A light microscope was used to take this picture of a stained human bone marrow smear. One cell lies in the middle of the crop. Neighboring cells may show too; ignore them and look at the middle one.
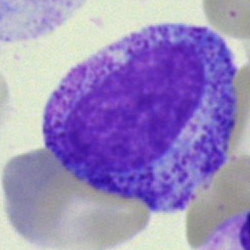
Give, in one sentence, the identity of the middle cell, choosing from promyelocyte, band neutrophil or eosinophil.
Within this crop, a promyelocyte occupies the central position.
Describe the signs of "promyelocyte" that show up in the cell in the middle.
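The nucleus sits toward the upper left, which leaves a wider band of cytoplasm on the lower right.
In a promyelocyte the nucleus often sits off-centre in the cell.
So this off-centre position goes with the name. Abundant purple granules crowd the cytoplasm.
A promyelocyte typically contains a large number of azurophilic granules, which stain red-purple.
The crowded purple granules here go with that as well. Purple granules also lie over the nucleus, and between the granules the cytoplasm is pale blue.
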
